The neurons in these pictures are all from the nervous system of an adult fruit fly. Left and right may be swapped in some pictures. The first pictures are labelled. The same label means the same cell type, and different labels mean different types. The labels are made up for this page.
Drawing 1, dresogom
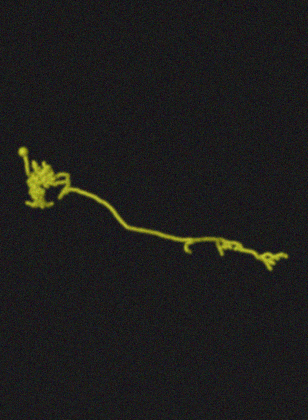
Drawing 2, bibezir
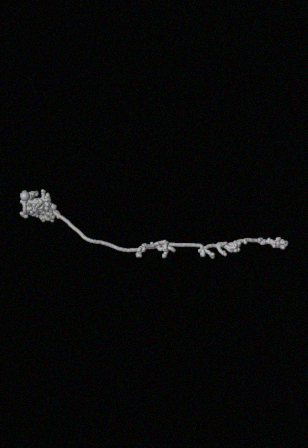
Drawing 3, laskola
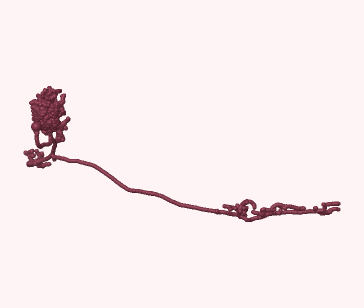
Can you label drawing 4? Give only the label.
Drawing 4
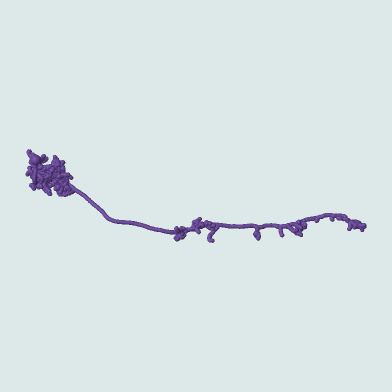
bibezir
